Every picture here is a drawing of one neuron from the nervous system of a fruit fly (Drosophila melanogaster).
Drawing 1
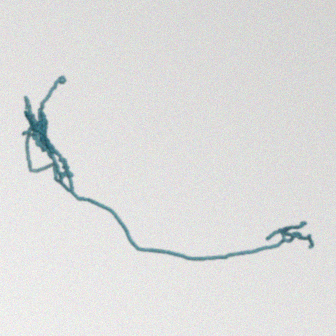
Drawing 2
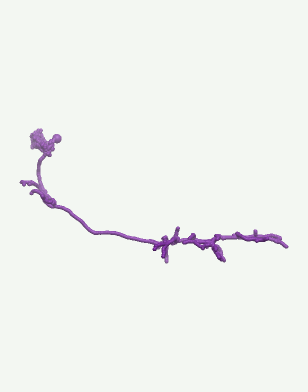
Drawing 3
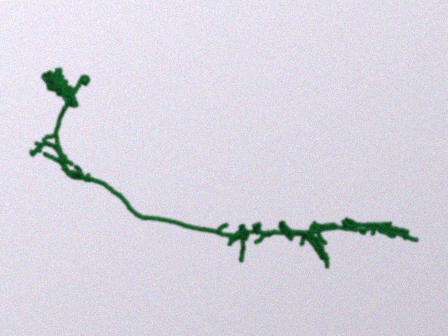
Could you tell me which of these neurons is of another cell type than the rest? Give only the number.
1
